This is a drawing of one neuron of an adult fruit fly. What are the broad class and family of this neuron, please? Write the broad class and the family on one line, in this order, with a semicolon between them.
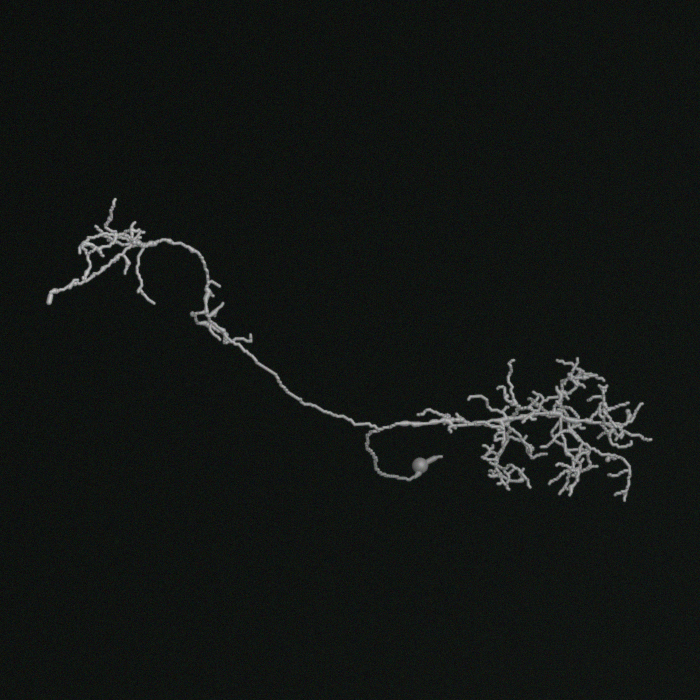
central-brain intrinsic neuron; hemilineage VLPd&p1_posterior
